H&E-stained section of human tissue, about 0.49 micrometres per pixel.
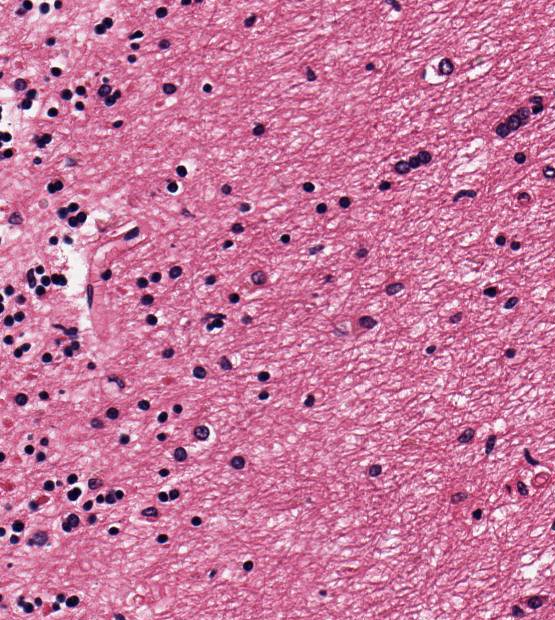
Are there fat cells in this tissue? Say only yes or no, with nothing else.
No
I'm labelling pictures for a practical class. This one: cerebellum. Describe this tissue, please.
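Pink, fine fibrillary meshwork throughout; no epithelium, no glands. Nuclei most crowded along left edge, sparser toward right. Mostly small, round, dark; many within a clear halo. Upper right: several nuclei in a short straight row.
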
